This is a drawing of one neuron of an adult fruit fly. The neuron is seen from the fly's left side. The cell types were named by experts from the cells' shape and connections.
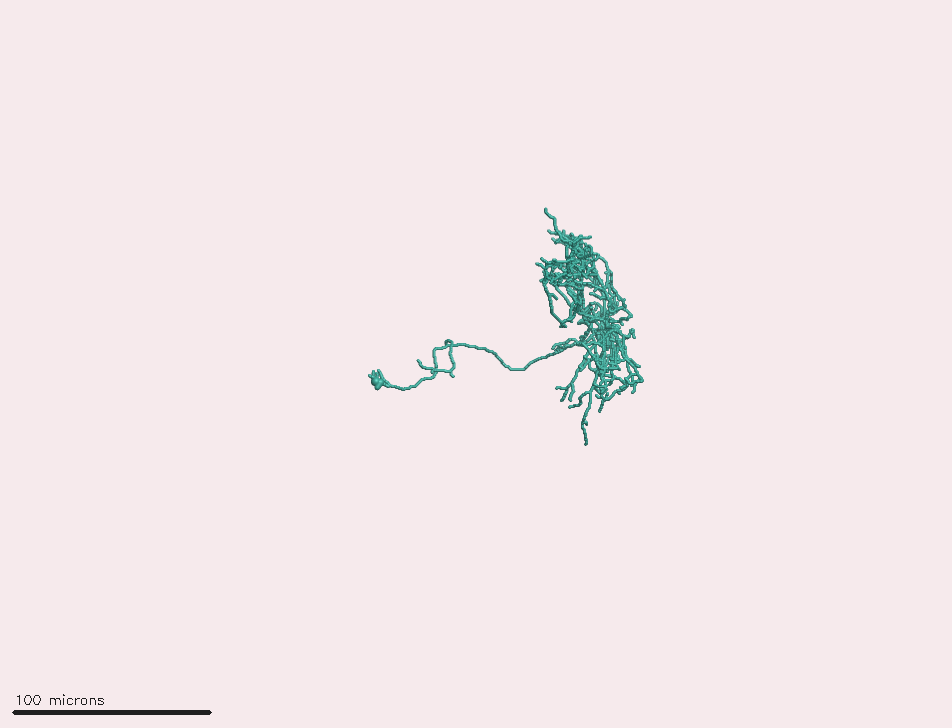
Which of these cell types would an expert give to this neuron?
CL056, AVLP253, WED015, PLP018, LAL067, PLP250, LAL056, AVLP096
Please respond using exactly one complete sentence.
On the level of cell type, this neuron is PLP250.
